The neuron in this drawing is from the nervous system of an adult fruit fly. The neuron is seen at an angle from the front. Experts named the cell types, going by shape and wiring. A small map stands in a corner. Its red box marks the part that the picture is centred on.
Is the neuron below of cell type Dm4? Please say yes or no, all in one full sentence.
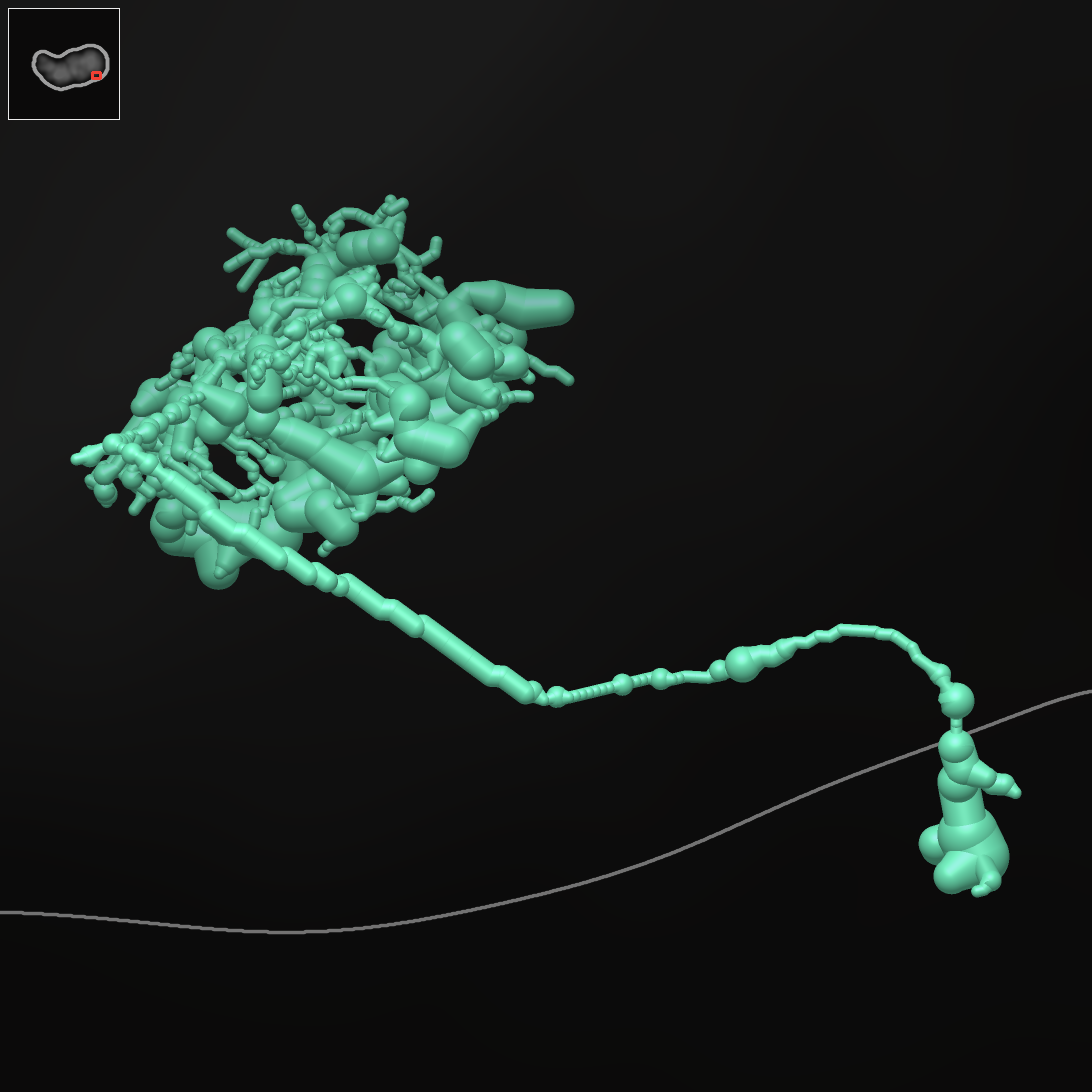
Yes, of cell type Dm4 is the neuron.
